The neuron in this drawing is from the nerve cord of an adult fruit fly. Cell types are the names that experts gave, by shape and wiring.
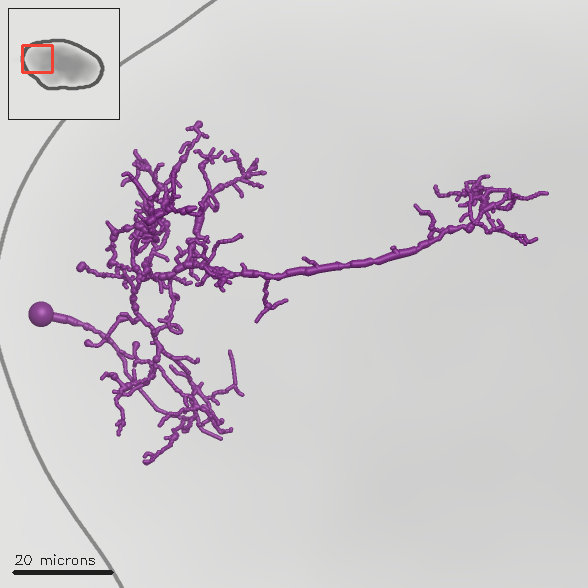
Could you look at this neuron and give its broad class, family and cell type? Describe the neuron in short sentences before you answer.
From left to right in the picture it spans about 100 microns. The picture shows dozens of branch ends. Its broad class is nerve-cord intrinsic neuron. The family is hemilineage 13A. Its cell type is IN13A063.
